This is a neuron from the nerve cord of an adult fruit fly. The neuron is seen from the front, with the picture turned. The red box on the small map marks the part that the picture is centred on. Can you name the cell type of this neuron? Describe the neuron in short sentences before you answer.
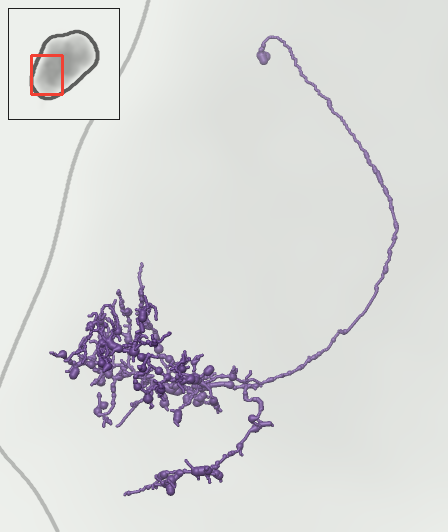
The picture shows dozens of branch ends. As drawn here it is taller than it is wide. This is a nerve-cord intrinsic neuron. The cell type is IN12B043.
